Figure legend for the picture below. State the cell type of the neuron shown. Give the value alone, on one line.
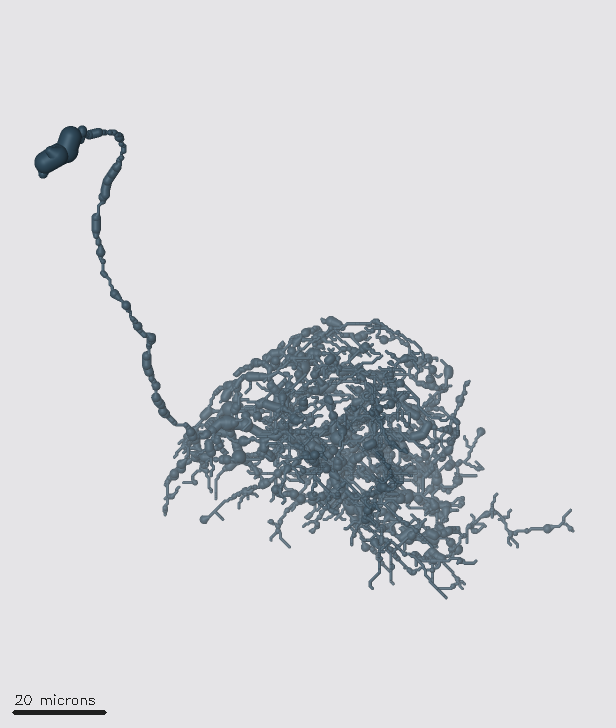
GNG090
